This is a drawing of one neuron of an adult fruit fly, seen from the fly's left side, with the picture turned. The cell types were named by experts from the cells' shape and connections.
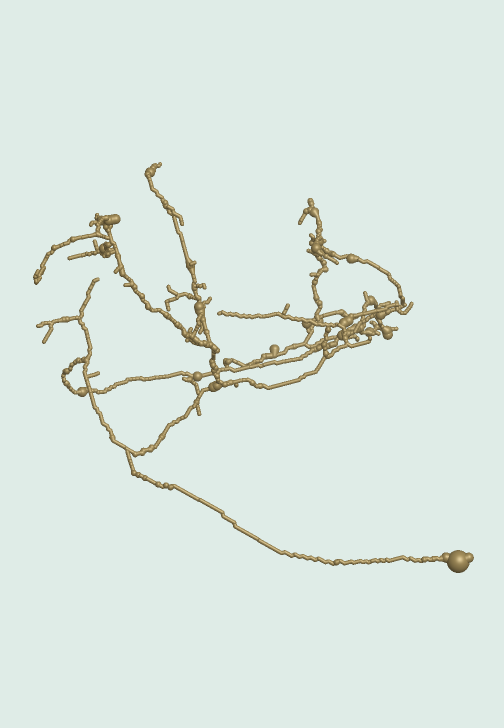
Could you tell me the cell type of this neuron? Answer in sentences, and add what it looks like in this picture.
Its cell type is CB1252. Its broad class is central-brain intrinsic neuron. The cell body can be seen at the lower right of the picture. Dozens of branch ends can be seen.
